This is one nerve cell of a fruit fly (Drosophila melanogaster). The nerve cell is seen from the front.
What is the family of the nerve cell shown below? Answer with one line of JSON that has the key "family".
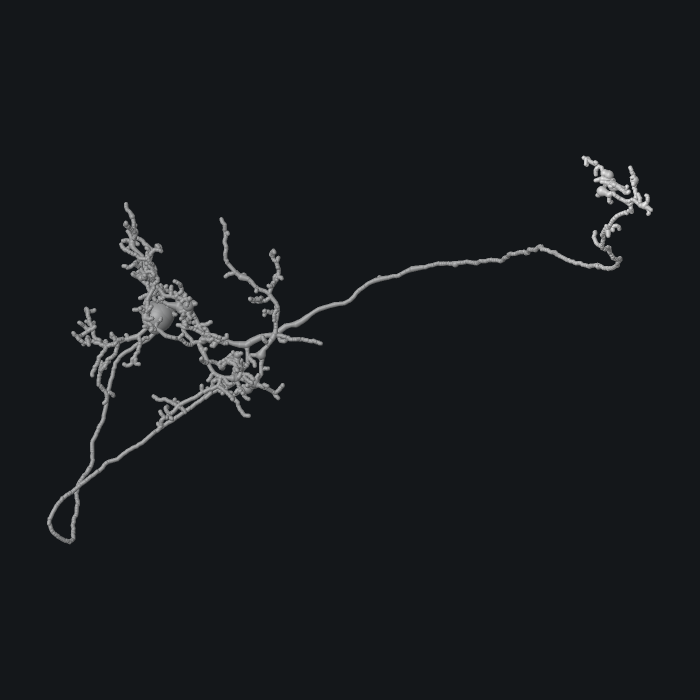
{"family": "Tm"}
